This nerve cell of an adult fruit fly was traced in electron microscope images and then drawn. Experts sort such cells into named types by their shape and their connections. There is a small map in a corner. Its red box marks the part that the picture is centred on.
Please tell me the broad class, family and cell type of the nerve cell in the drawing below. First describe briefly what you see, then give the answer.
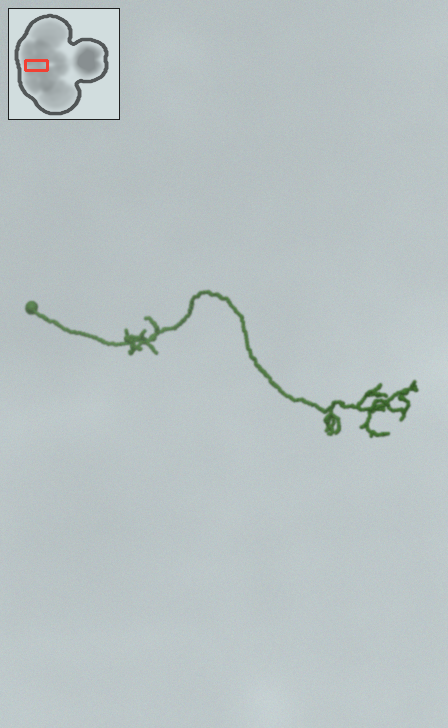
The cell body can be seen on the left of the picture. As drawn here it is more than twice as wide as it is tall. This is a central-brain intrinsic neuron. The name of its family is class CX. The cell type is PFNp_b.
